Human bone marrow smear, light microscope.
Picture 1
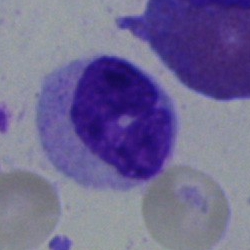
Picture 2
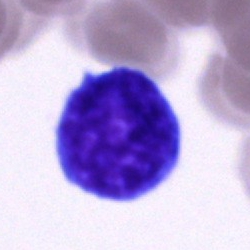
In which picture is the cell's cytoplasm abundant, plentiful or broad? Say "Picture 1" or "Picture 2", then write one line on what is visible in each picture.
Picture 1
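In picture 1: The cytoplasm forms a broad crescent on the left side of the nucleus.
In picture 2: The nucleus fills almost the whole cell, leaving little or no visible rim of cytoplasm.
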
